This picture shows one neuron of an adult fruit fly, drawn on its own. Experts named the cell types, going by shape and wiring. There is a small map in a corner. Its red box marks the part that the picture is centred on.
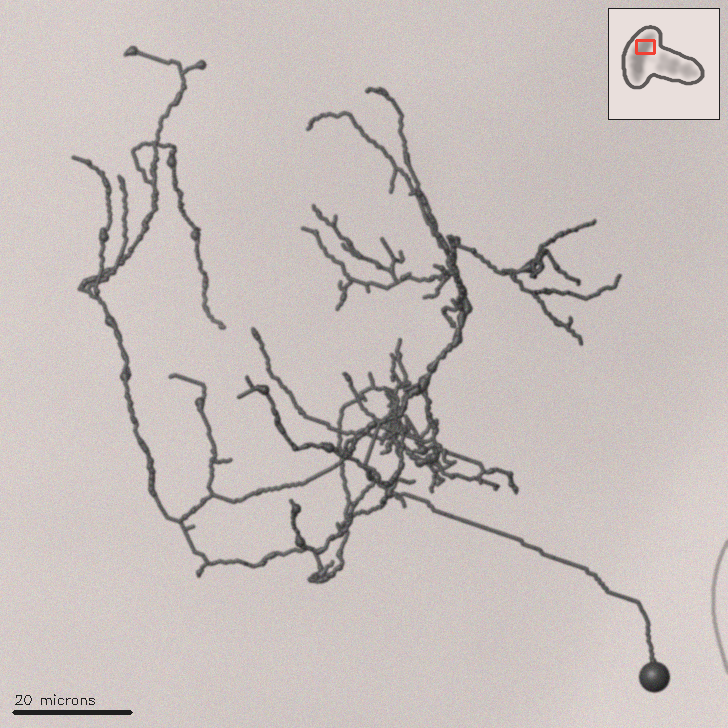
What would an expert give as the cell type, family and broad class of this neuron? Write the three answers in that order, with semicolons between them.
LoVP55; hemilineage VLPl&p2_posterior; visual projection neuron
